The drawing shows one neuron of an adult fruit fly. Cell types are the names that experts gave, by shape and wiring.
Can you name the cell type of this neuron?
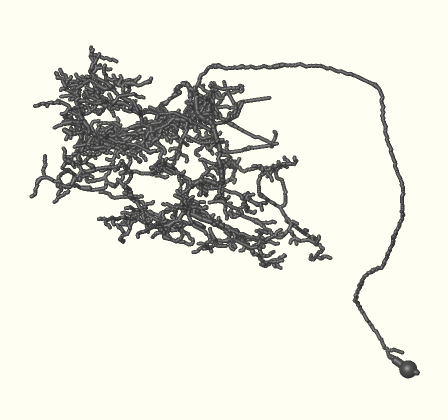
SLP070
